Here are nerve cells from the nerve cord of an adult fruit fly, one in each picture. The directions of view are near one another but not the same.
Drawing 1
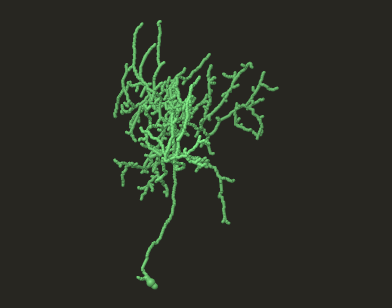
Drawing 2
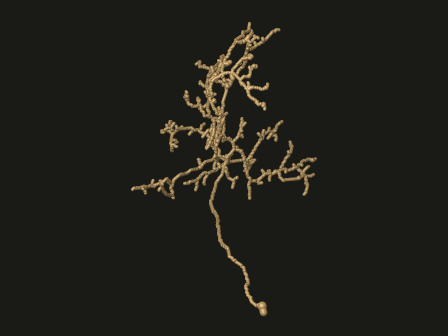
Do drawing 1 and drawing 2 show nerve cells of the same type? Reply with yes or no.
yes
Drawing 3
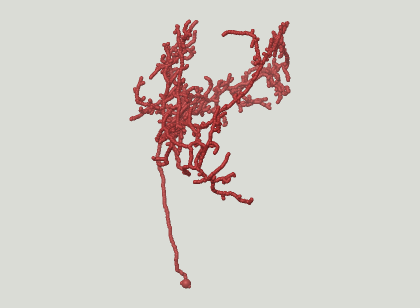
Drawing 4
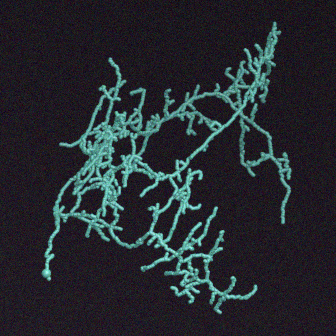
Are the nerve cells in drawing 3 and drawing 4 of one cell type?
yes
